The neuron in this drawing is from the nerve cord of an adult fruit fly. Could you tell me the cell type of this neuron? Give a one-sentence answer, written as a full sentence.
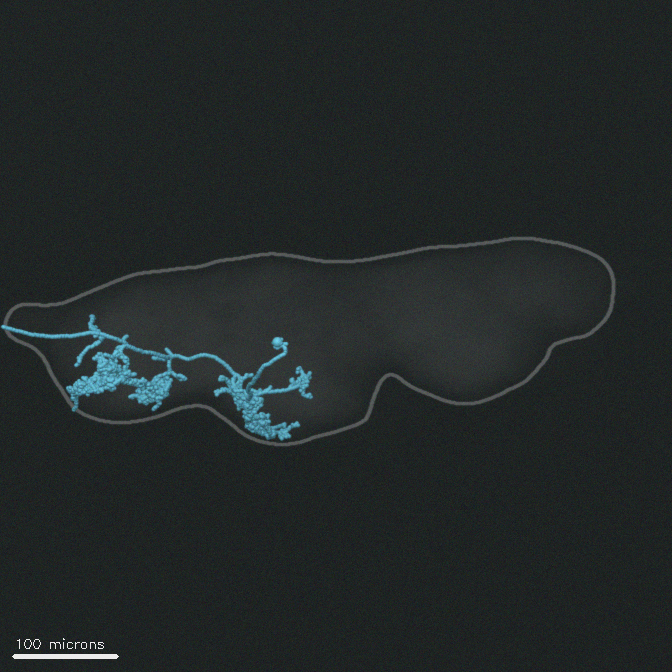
This neuron is assigned to the cell type AN09B014.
